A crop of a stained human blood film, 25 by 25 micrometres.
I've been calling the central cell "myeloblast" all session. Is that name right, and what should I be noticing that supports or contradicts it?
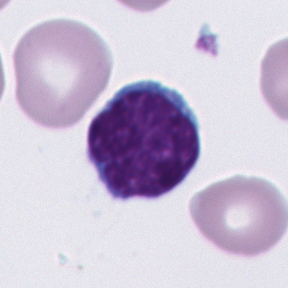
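Not quite: this is a typical lymphocyte, not a myeloblast. Start with the chromatin. It is dark purple and coarsely clumped, and no nucleoli show.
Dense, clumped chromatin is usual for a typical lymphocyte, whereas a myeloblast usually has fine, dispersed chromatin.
Now the size: about 10 micrometres across.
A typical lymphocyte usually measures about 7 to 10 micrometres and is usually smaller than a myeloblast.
The thin rim of cytoplasm, with the round nucleus filling about 90% of the cell's area, would suit either name.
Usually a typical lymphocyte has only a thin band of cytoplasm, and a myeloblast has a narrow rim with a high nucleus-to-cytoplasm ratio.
No granules are visible in the cytoplasm.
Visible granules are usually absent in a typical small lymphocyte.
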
